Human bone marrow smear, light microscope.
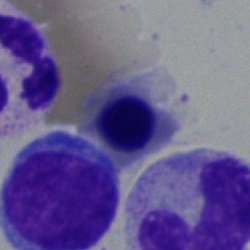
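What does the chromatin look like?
It is uniformly very dark and dense, with no pattern visible.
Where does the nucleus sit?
Off-centre, with more cytoplasm on its right than on its left.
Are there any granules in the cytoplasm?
None at all.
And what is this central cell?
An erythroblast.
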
